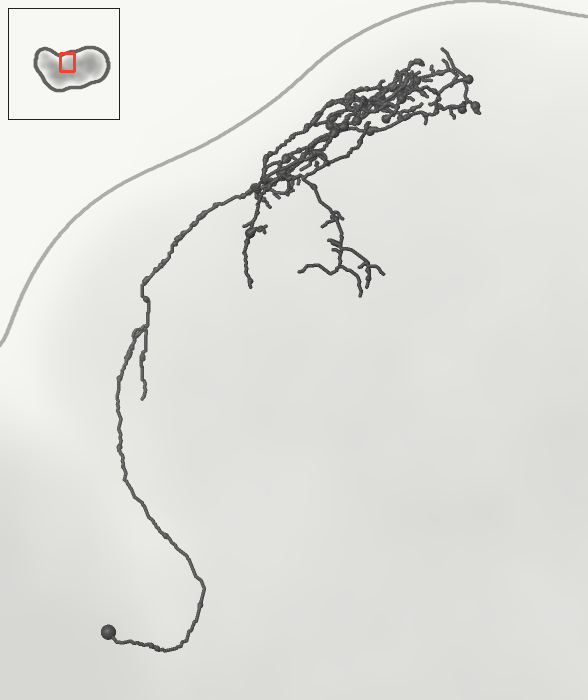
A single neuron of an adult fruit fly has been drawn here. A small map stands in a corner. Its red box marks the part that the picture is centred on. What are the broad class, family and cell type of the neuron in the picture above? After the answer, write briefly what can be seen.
This is a central-brain intrinsic neuron. Its family is hemilineage SLPpl3. The cell type is CB2766. The cell body can be seen at the lower left of the picture. The picture shows dozens of branch ends.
